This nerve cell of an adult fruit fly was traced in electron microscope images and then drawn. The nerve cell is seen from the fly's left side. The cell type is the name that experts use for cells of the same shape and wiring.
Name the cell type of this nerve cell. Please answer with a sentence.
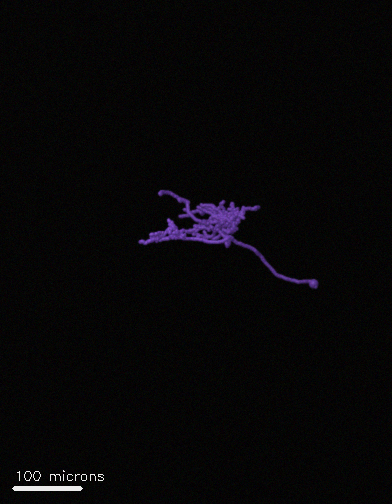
The cell type is IN07B039.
